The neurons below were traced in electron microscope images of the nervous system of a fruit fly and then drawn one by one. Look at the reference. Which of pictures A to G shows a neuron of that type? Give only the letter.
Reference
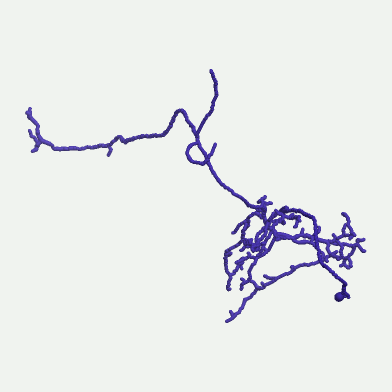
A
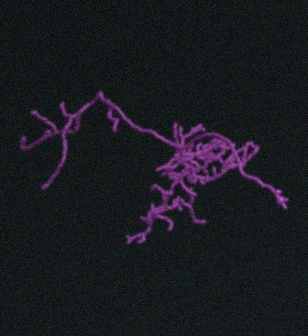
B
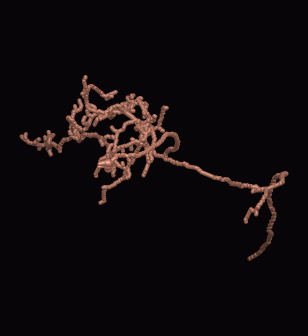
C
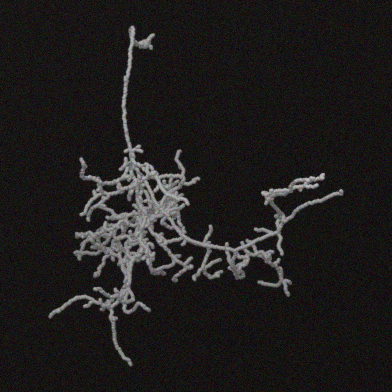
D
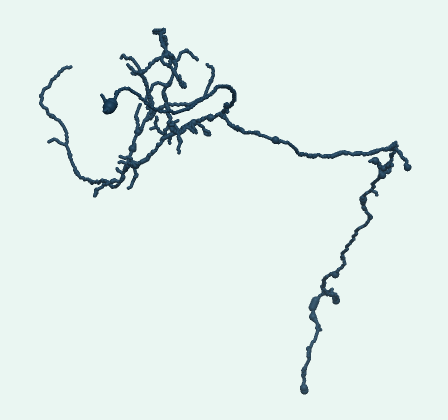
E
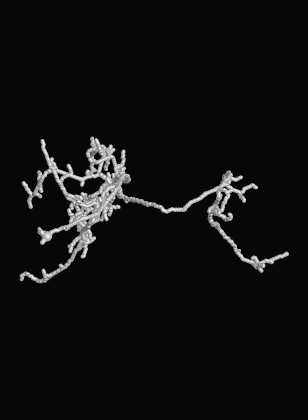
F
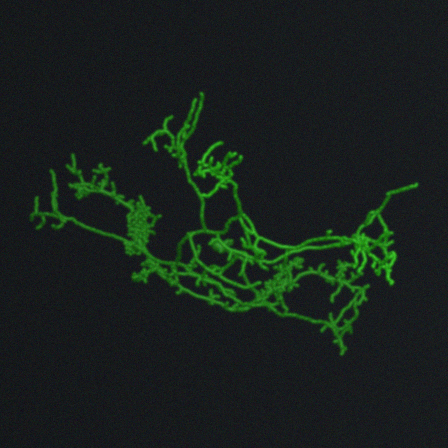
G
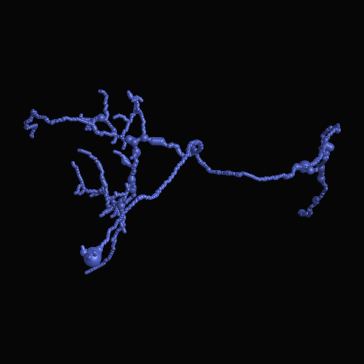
E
